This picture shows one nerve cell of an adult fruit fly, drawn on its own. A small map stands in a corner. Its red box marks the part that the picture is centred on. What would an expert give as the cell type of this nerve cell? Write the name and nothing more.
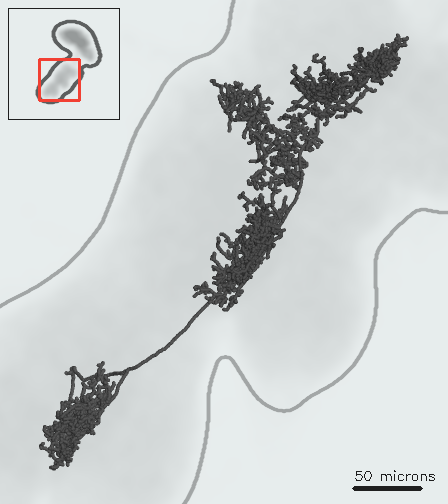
IN05B010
